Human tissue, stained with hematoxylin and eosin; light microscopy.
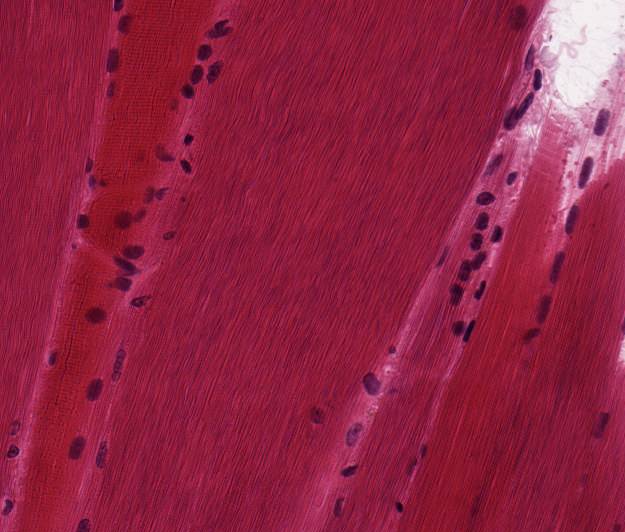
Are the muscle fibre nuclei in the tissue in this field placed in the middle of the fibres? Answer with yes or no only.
No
